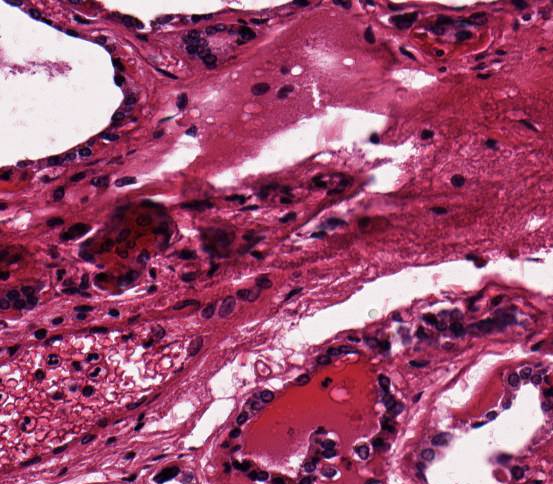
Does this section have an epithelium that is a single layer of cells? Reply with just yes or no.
Yes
